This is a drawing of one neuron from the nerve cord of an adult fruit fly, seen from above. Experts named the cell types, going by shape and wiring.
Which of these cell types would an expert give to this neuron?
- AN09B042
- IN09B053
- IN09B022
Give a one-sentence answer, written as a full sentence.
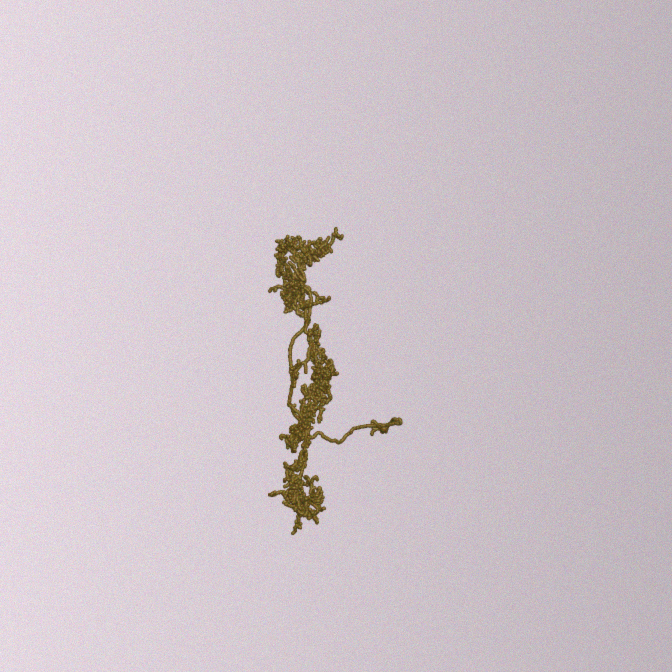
The neuron has IN09B022 as its cell type.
